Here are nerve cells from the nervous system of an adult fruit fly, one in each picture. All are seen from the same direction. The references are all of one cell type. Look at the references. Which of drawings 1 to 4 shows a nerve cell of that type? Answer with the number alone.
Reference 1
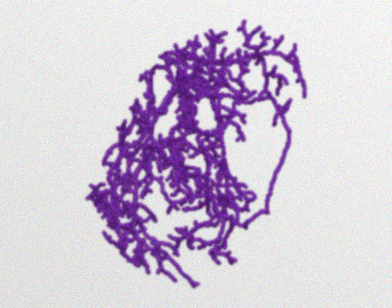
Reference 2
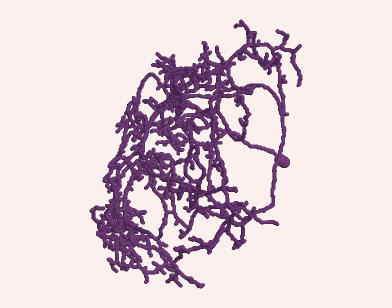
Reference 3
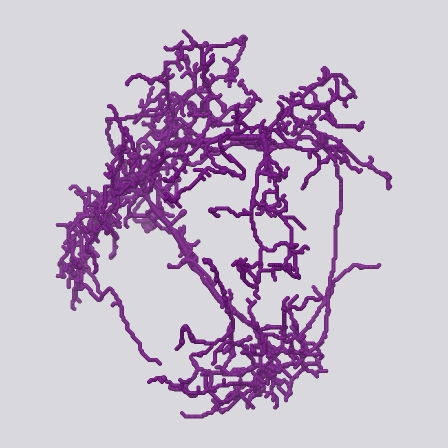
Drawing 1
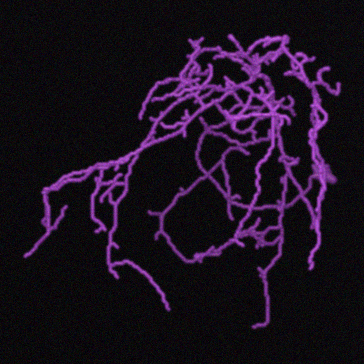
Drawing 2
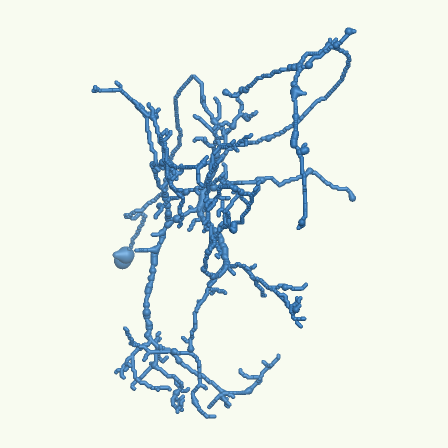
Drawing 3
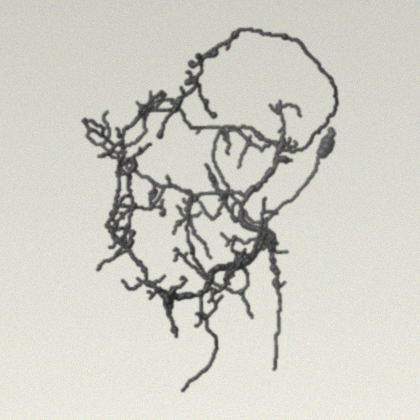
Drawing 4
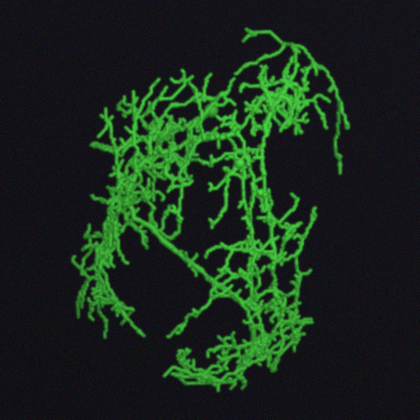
4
